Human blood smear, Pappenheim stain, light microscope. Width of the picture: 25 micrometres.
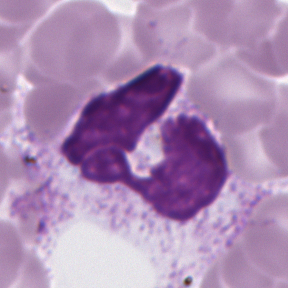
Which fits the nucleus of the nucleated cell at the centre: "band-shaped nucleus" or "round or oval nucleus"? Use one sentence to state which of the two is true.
This cell has a nucleus bent into a band, not split into lobes.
